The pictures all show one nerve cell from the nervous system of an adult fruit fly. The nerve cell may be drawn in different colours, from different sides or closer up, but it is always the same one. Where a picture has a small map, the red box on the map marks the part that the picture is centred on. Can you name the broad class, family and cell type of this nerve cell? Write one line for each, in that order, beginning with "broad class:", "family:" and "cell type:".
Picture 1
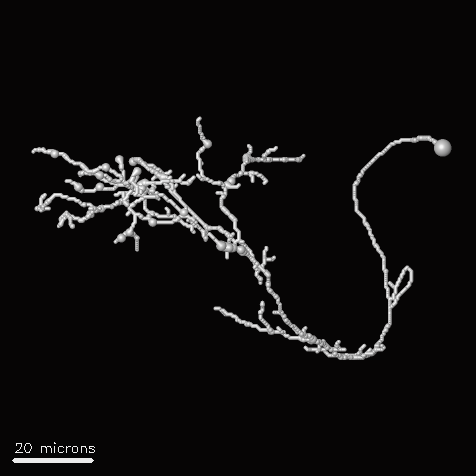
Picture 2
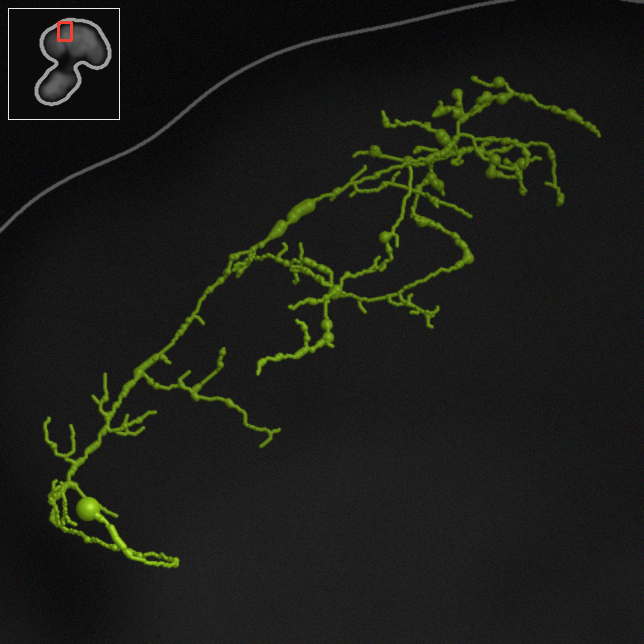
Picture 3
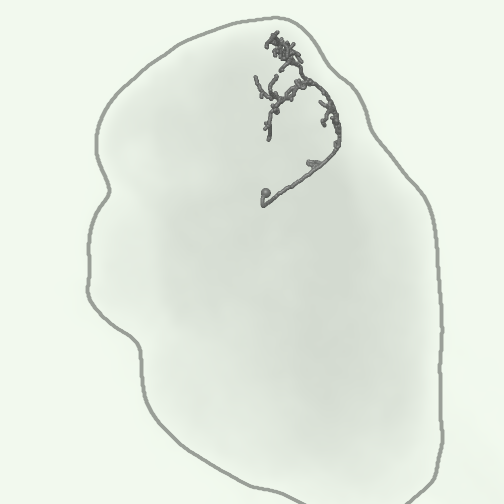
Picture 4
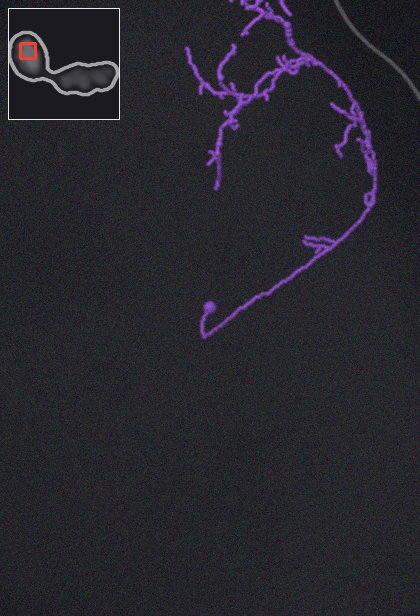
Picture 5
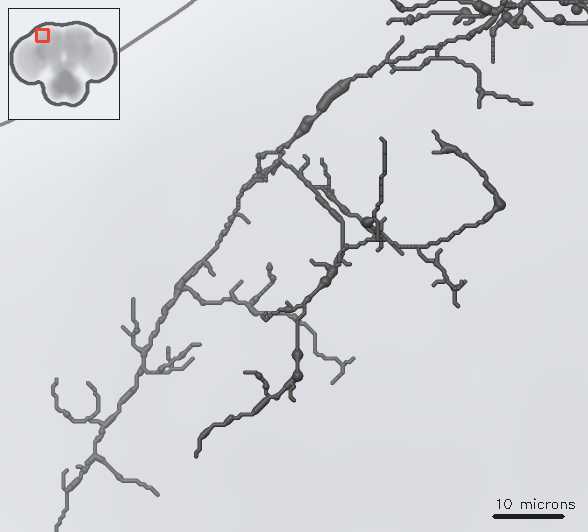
broad class: central-brain intrinsic neuron
family: hemilineage LHa3
cell type: CB1333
